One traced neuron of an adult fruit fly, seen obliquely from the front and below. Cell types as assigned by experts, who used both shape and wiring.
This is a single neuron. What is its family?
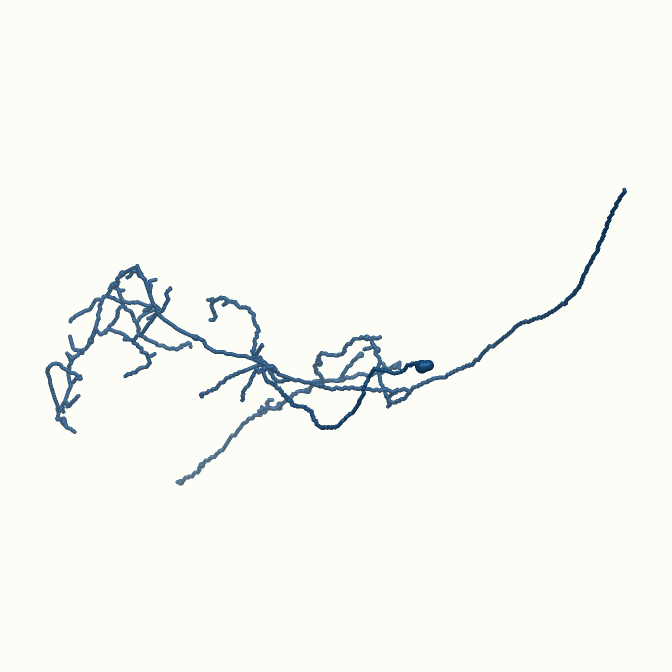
hemilineage 07B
